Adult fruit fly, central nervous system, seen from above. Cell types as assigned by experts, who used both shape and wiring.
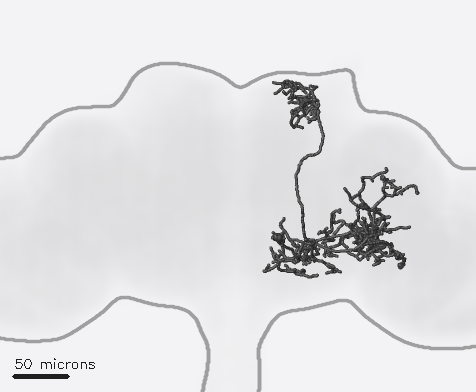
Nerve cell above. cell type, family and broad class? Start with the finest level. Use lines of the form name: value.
cell type: LHPV9b1
family: LHPV
broad class: central-brain intrinsic neuron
